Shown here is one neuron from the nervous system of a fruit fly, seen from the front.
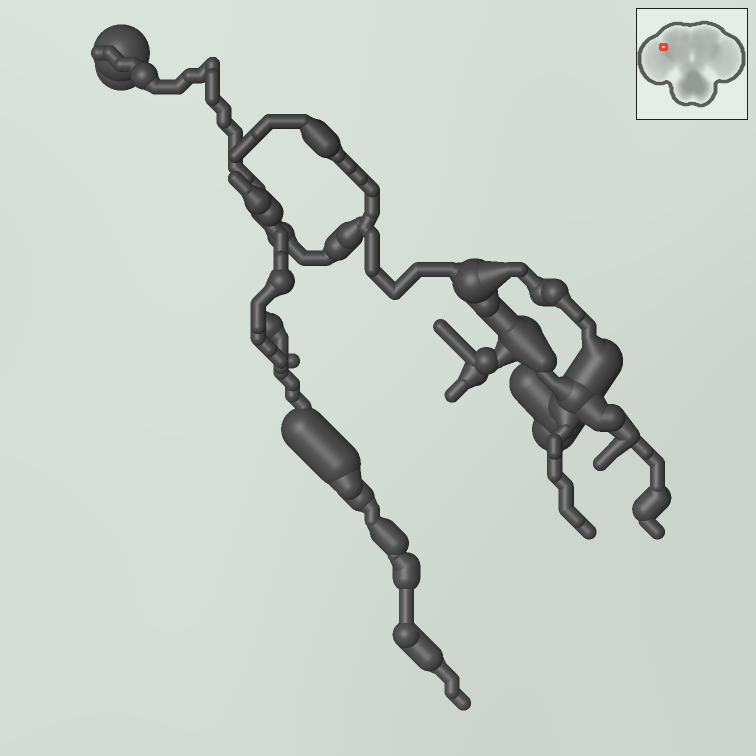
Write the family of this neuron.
T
